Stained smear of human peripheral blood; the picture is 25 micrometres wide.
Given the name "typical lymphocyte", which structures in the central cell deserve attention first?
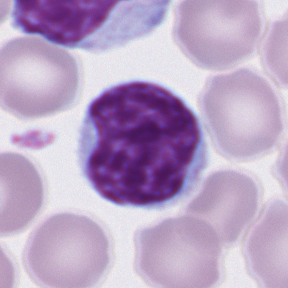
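In keeping with a typical lymphocyte, the cytoplasm here is only a thin rim, widest at the left side, and the nucleus fills about 80% of the cell's area.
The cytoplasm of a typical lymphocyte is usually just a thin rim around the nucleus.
No granules are seen in this cytoplasm.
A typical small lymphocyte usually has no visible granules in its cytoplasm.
The rim here is pale blue-grey.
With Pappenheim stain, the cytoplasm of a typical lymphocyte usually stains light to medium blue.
The cell outline is round and smooth, and the chromatin is dark purple and coarsely clumped. Less in keeping is the size: this cell measures about 11 micrometres across.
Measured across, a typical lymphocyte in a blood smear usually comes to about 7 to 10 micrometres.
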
